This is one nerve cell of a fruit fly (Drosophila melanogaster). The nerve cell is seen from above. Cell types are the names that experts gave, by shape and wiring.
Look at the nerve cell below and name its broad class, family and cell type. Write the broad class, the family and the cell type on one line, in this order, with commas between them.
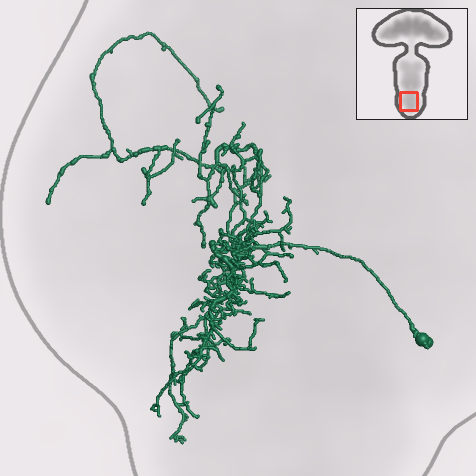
nerve-cord intrinsic neuron, hemilineage 01A, IN01A044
